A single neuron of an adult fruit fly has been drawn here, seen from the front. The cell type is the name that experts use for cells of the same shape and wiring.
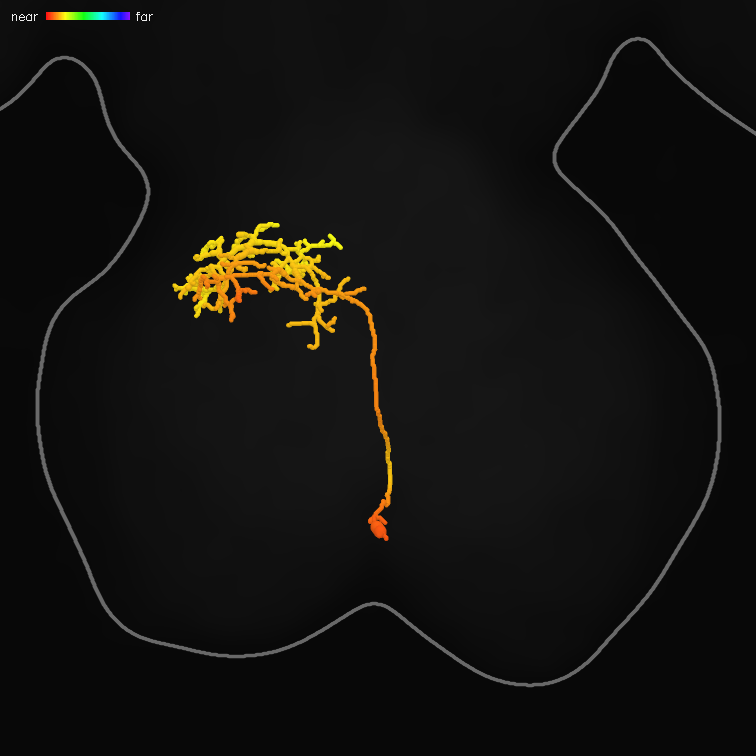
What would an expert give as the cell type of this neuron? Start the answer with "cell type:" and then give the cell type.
cell type: IN02A033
